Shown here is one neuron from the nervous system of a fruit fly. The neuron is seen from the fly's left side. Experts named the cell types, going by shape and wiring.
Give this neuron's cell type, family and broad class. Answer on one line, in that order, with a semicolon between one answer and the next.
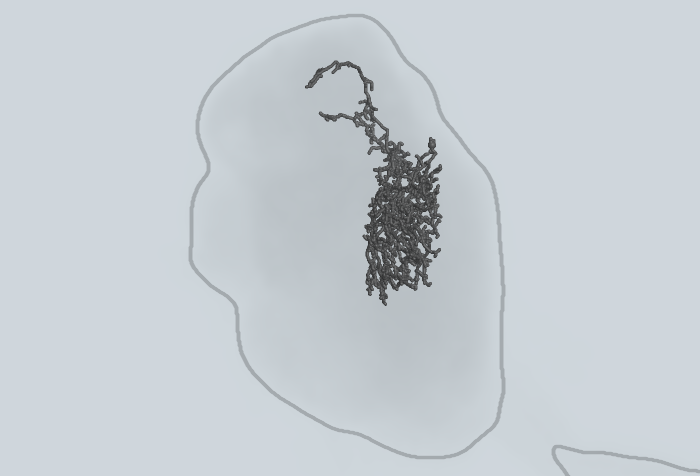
LoVP59; hemilineage VPNp&v1_posterior; visual projection neuron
